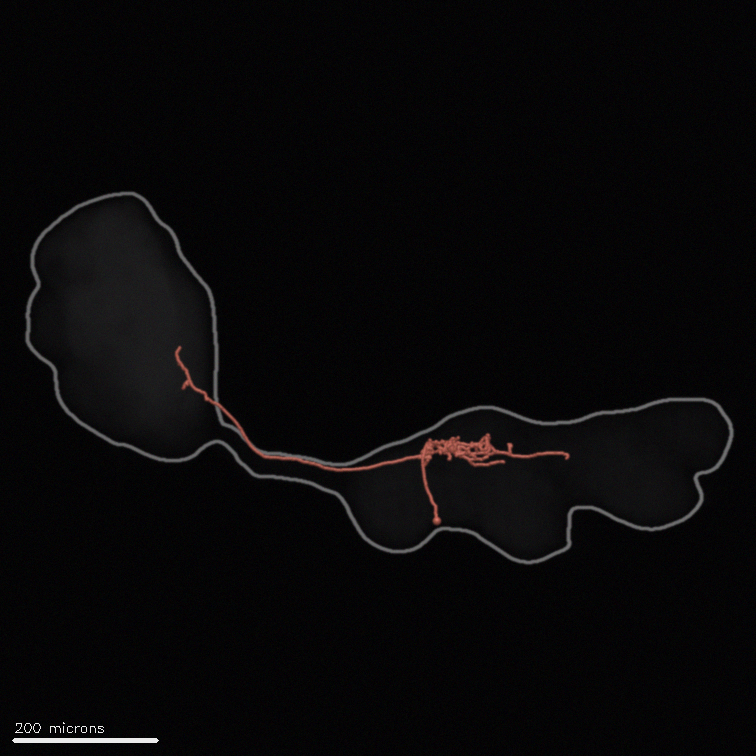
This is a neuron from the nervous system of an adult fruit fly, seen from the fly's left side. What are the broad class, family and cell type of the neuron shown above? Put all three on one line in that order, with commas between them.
ascending neuron, hemilineage 06A, AN06A092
